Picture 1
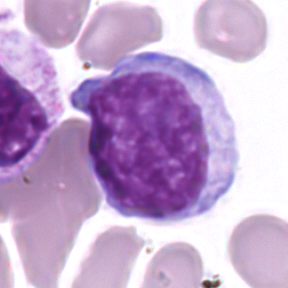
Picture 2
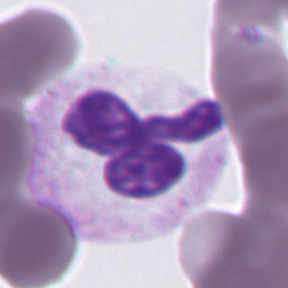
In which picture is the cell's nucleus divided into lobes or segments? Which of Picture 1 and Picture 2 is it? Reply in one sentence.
There is a nucleus made of distinct lobes in the cell of Picture 2.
